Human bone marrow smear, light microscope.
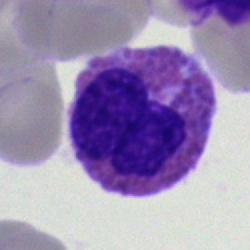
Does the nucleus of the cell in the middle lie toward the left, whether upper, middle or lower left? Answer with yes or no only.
Yes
